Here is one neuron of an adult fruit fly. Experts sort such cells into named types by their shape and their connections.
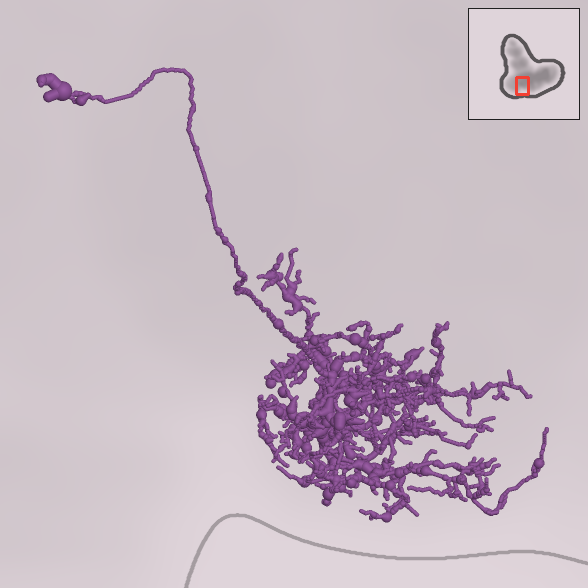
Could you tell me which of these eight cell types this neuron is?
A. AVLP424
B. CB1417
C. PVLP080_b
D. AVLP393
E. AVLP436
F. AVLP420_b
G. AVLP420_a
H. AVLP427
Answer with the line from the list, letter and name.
F. AVLP420_b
